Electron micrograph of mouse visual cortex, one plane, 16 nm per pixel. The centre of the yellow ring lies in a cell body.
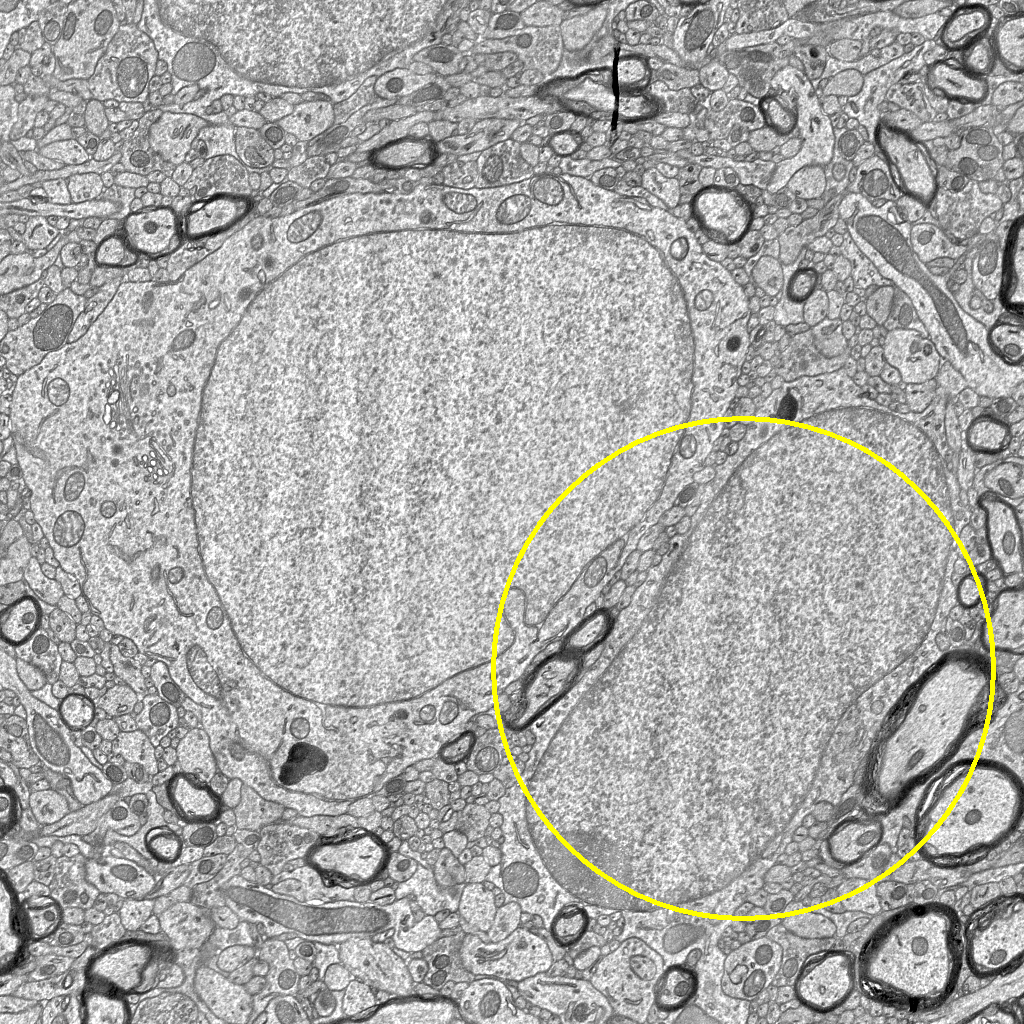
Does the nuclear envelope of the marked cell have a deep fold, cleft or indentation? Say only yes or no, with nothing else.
No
